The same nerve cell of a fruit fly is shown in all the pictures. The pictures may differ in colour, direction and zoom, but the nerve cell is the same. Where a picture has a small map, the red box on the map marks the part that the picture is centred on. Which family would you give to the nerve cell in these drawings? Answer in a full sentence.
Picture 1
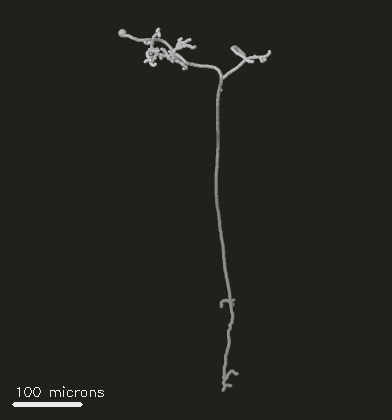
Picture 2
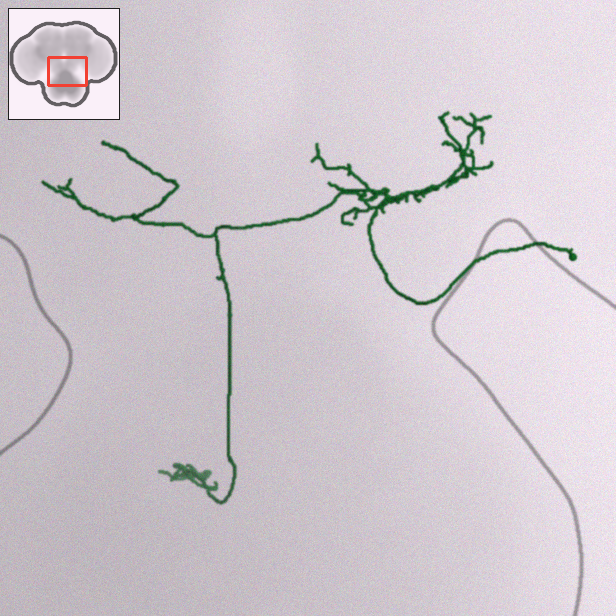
The family is hemilineage LB7.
